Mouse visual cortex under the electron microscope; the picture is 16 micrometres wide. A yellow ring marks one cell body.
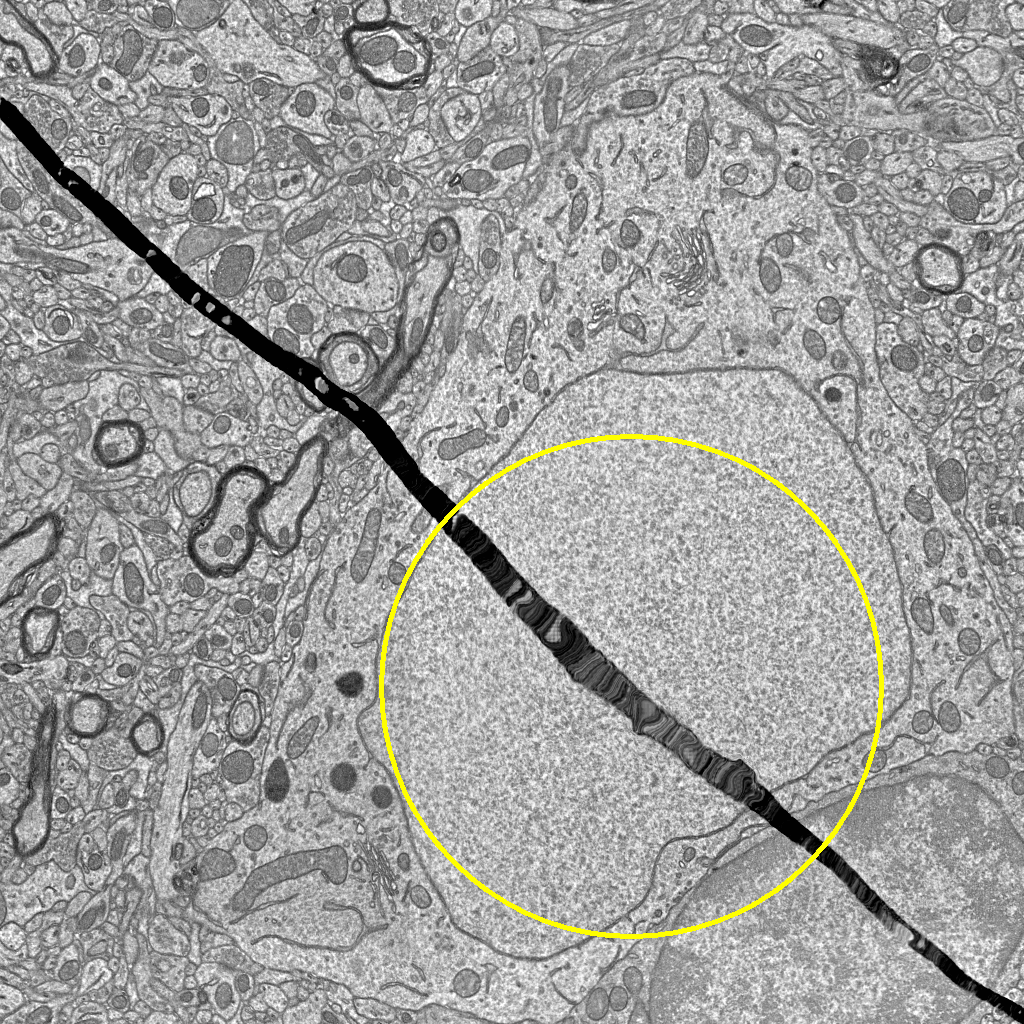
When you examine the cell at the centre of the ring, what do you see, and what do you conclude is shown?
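A large pale oval nucleus occupies most of the ring. Its outline is smooth, without deep infoldings. Golgi stacks lie in the cytoplasm above it. A second cell body with its nucleus lies close against the lower right side. The cell is an excitatory neuron.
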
